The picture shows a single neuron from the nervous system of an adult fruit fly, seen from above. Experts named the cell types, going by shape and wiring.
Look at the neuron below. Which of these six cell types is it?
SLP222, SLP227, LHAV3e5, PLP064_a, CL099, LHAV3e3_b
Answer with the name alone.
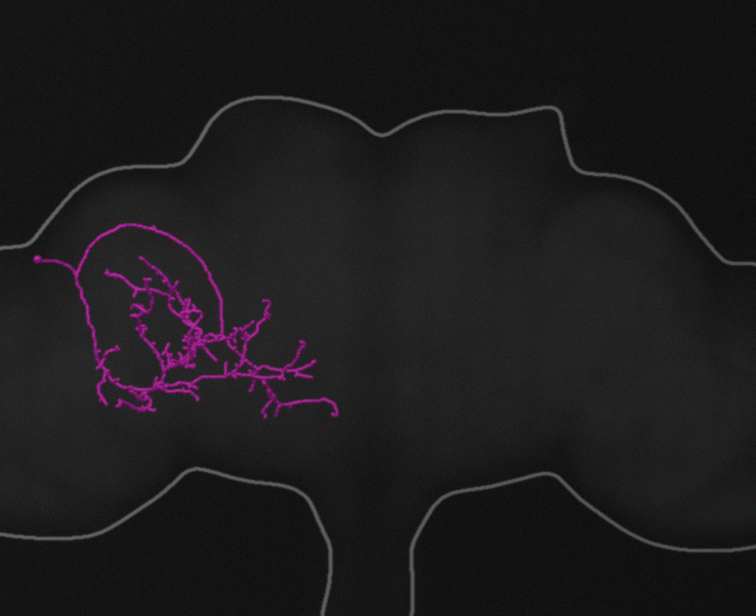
CL099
